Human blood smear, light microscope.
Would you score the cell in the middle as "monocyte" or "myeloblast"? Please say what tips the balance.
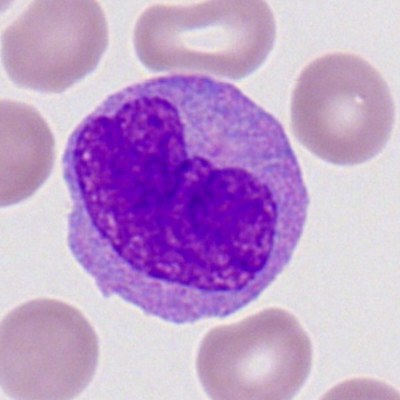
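Monocyte, not myeloblast. Nucleus folded, notched from its upper edge. Chromatin lacy: darker strands separated by many small pale gaps. Cytoplasm abundant, pale greyish-lilac, carrying fine, faint pinkish granules.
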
